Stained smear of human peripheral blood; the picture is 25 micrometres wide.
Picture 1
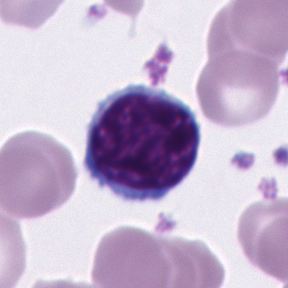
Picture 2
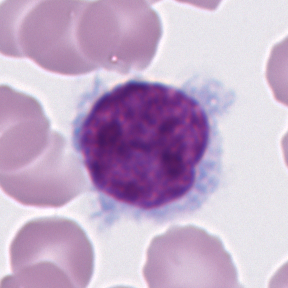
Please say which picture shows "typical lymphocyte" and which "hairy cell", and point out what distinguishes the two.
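The hairy cell is in picture 2, and the typical lymphocyte is in picture 1. Edge: the hairy cell's cytoplasm is fringed by fine, ragged, hair-like projections. The lymphocyte is roughly round, with a margin that is only slightly ragged.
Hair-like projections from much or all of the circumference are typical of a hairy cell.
Cytoplasm: the lymphocyte has a thin rim only. The hairy cell's cytoplasm is pale blue.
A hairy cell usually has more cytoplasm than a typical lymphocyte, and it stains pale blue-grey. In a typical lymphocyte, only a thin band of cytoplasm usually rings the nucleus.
Chromatin: the lymphocyte's is dark and coarsely clumped. The hairy cell's is mottled, with darker clumps scattered through it.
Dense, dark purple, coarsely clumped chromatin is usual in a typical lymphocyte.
Lymphocyte nucleus: round, about 9 micrometres across, with no nucleoli seen.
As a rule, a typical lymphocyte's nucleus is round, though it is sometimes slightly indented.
In the hairy cell, the nucleus fills most of the cell. Neither cell shows any granules.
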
